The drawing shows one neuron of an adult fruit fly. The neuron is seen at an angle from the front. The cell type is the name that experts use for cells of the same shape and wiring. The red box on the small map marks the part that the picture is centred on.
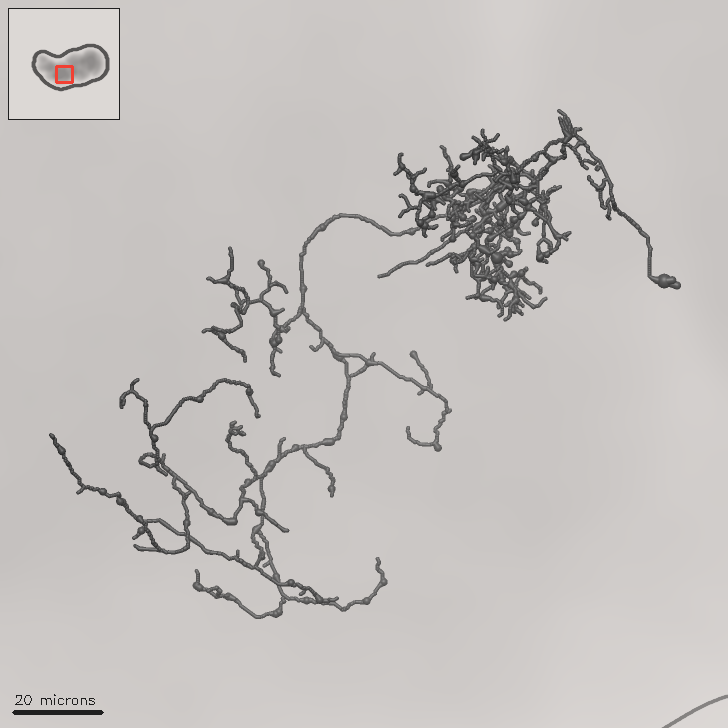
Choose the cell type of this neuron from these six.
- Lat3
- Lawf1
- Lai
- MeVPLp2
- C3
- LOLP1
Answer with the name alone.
LOLP1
